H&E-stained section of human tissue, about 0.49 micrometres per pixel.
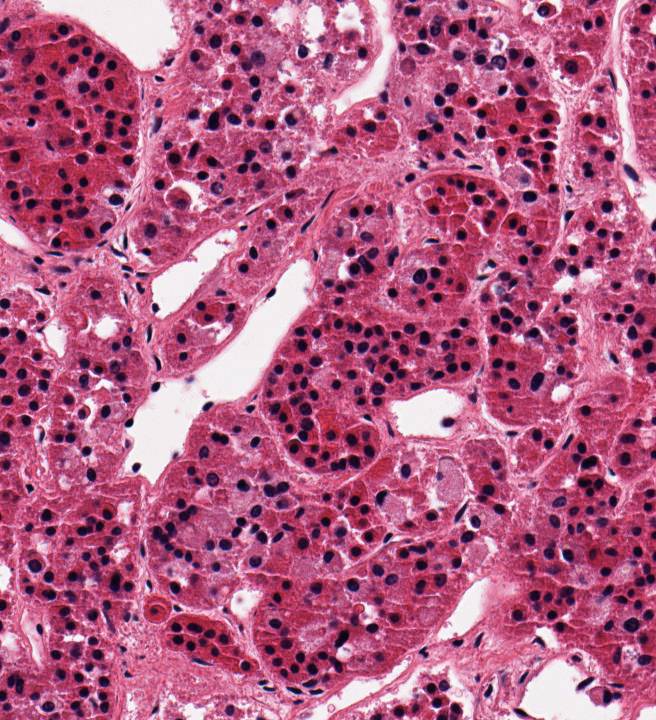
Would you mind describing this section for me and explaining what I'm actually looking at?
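Throughout, cells lie in rounded nests and cords separated by delicate pink septa with elongated spindle-shaped nuclei. Many cells show intensely red, granular cytoplasm, densest in the upper-left nest. Empty, thin-walled white vascular spaces run between nests, the largest an elongated slit left of centre. This is pituitary.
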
